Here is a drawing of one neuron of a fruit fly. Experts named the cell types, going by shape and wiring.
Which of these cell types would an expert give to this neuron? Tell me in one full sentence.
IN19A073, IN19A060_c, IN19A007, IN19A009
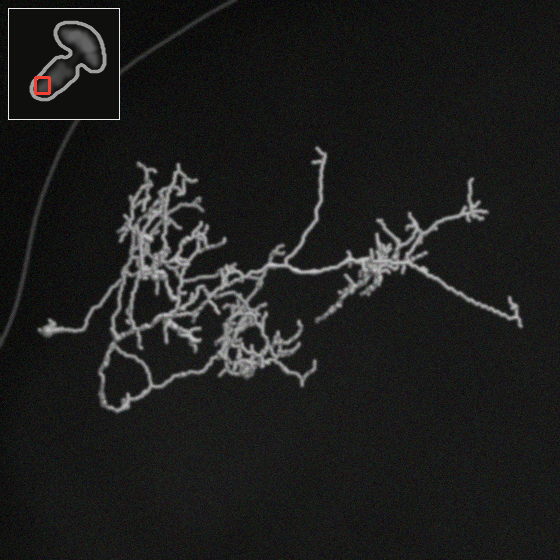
Regarding its cell type, the neuron is IN19A060_c.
